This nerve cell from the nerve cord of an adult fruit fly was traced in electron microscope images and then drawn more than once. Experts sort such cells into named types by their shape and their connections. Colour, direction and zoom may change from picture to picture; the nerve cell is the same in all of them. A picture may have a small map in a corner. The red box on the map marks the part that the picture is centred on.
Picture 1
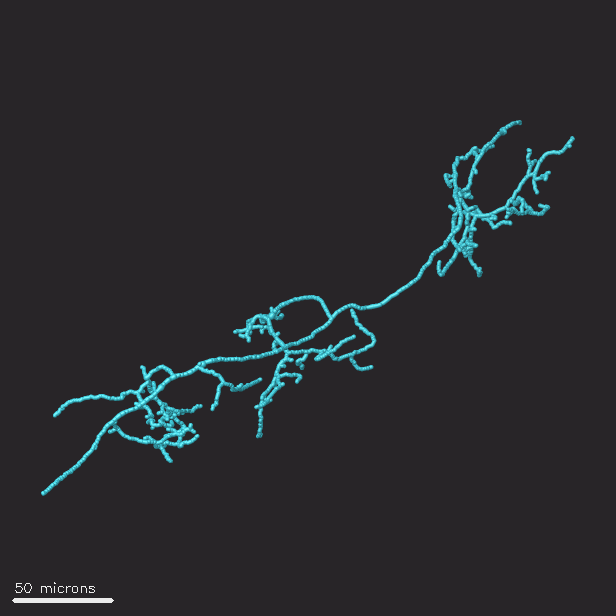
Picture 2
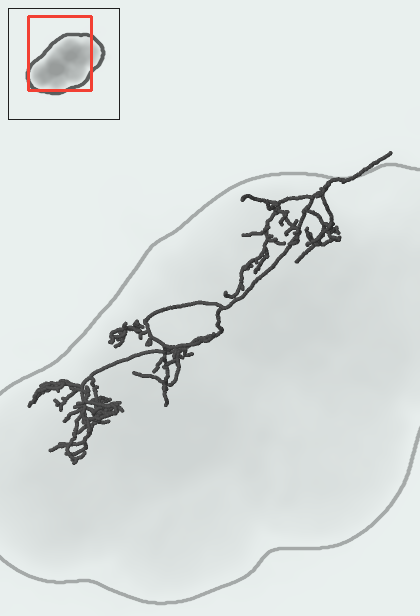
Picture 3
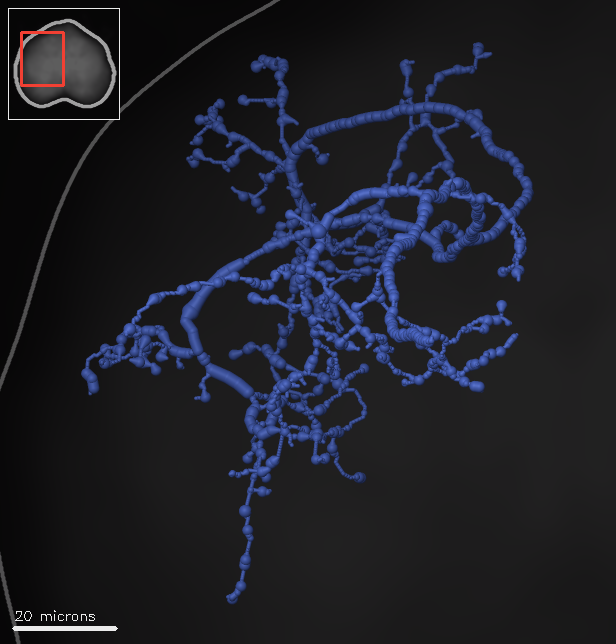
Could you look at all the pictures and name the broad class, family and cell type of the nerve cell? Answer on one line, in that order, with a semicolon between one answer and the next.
descending neuron; hemilineage LB12; DNg88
